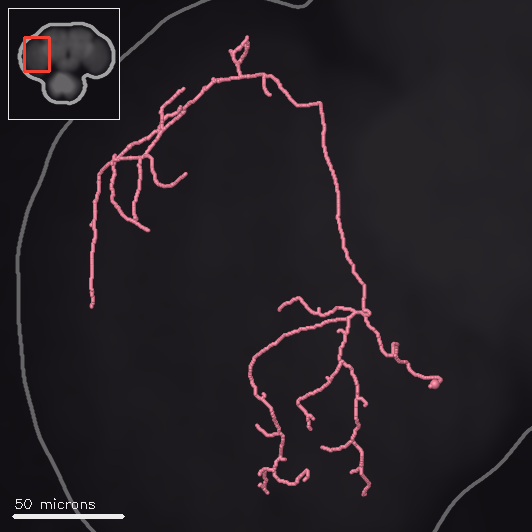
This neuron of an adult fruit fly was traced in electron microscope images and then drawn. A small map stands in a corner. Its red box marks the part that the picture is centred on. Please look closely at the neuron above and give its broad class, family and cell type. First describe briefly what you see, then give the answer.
The cell body can be seen at the lower right of the picture. By the scale bar it is about 200 microns tall in this view. This is an optic-lobe intrinsic neuron. The family is Cm. It is of cell type Cm23.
